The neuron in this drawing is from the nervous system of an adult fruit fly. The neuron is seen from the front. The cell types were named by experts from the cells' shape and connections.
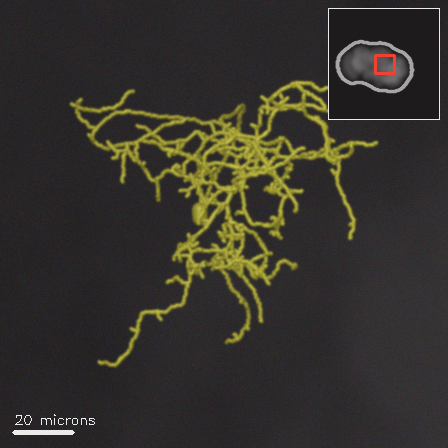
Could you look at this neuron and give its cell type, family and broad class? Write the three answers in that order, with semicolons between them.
CB1717; hemilineage VLPl&p2_posterior; central-brain intrinsic neuron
